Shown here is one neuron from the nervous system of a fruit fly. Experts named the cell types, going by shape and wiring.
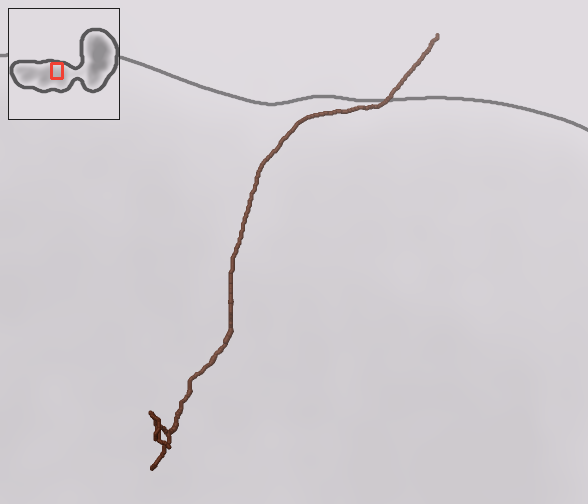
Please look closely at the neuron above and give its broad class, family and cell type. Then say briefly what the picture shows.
This is a sensory neuron entering the nerve cord. Its family is called class gustatory. Its cell type is WG1. The drawing shows no cell body. It has a dozen or fewer branch ends.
